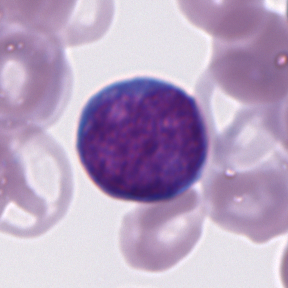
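Myeloblast, nucleated cell at centre of a stained peripheral blood smear. Outline round and smooth. Only a very thin rim of cytoplasm visible around the nucleus, deep blue. No granules seen in the cytoplasm.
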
